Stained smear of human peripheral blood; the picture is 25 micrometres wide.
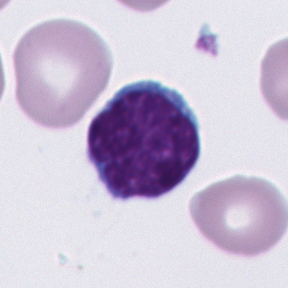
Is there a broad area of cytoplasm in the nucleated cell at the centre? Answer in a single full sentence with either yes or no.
No, the cell does not have plenty of cytoplasm; its nucleus fills most of it.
